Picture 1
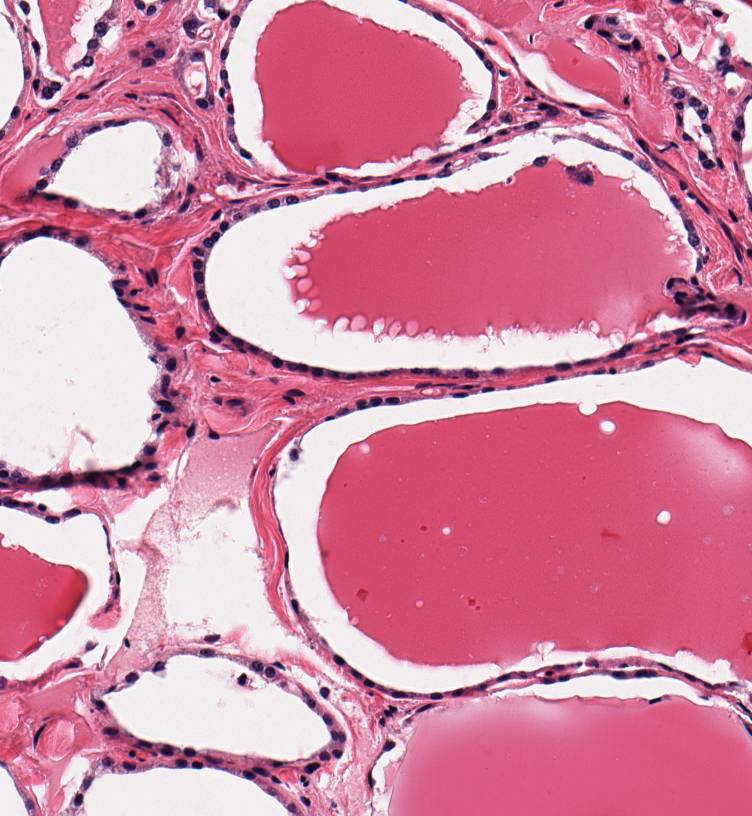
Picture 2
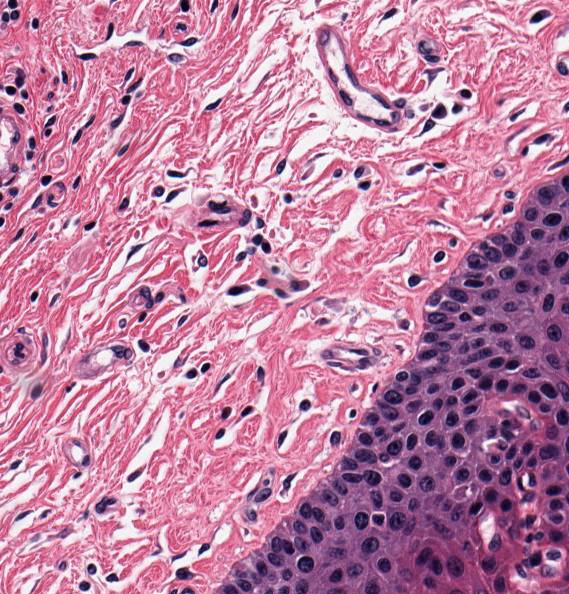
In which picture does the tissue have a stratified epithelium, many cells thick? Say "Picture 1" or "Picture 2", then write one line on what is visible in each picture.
Picture 2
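What picture 1 shows: Each follicle is lined by a single layer of flattened epithelial cells.
What picture 2 shows: The epithelium is stratified, with many layers of crowded cells.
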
